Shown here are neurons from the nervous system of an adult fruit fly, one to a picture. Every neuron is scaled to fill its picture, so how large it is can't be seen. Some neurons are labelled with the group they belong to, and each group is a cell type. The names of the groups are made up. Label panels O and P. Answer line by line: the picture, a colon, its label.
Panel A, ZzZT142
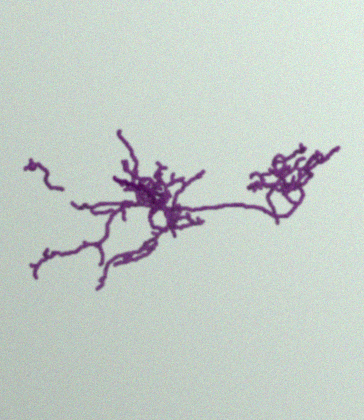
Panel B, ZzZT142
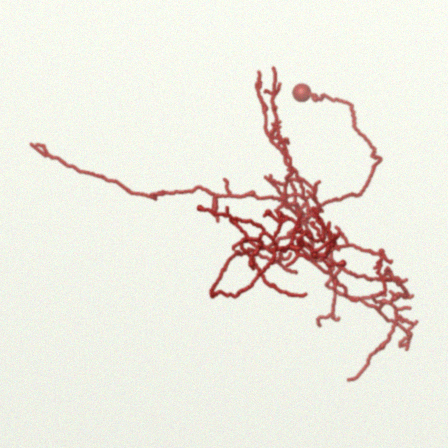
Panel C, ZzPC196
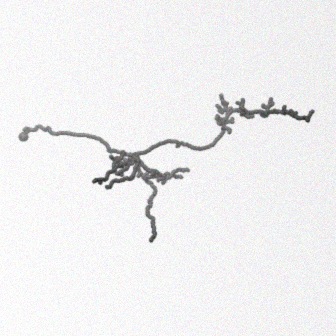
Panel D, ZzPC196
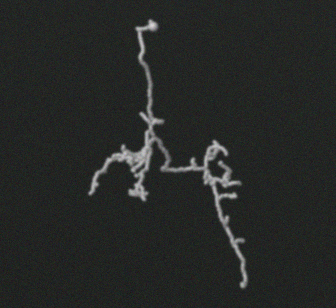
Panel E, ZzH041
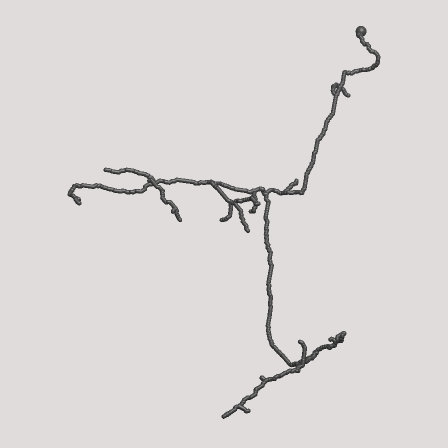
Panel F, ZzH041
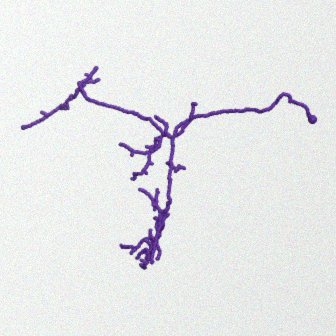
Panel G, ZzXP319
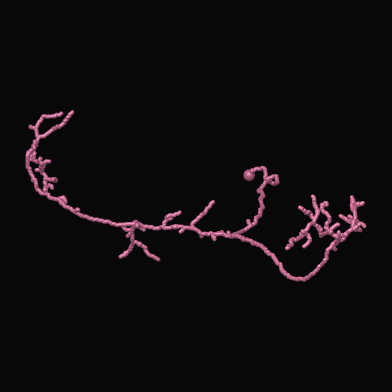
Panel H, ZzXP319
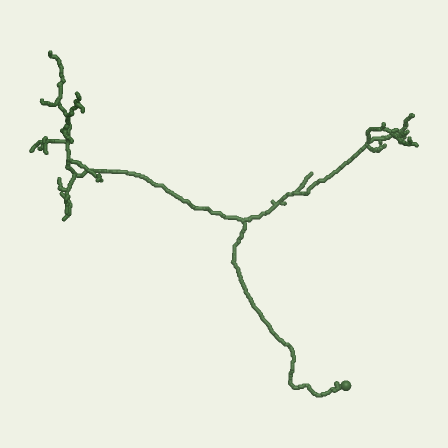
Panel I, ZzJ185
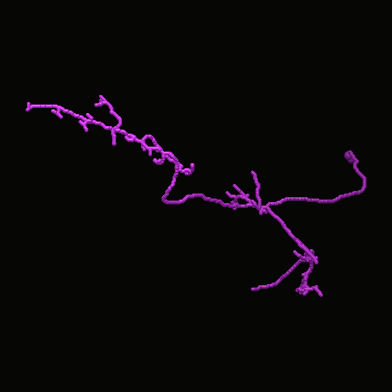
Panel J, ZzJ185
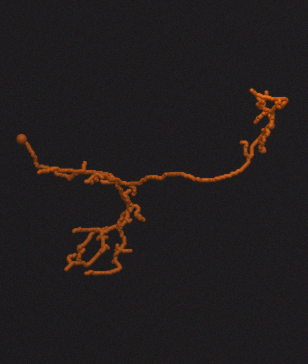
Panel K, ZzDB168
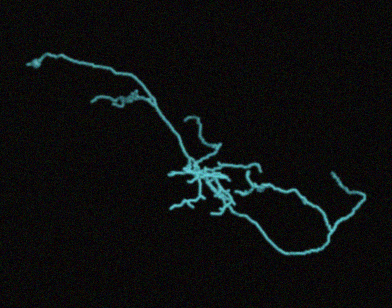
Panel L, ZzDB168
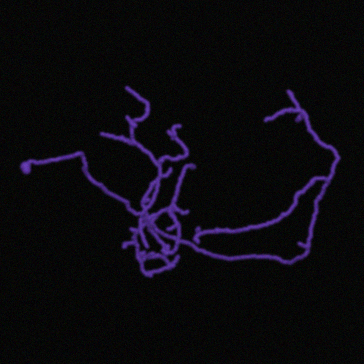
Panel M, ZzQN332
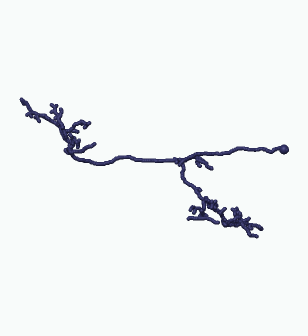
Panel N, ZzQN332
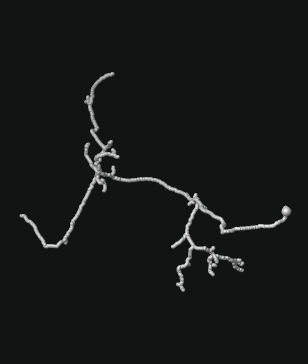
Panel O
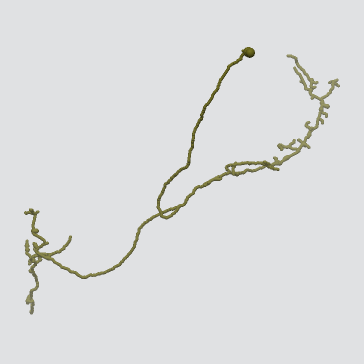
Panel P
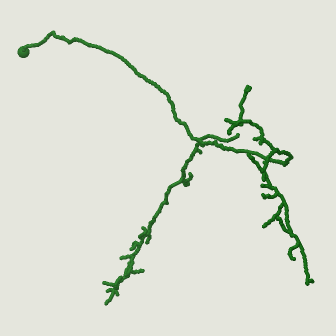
O: ZzXP319
P: ZzXP319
